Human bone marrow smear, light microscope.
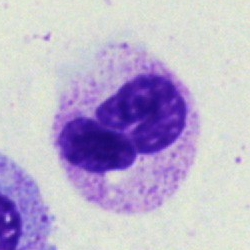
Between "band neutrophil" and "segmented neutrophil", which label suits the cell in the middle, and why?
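It is a segmented neutrophil, since its nucleus is made of two lobes, the larger one at the upper right.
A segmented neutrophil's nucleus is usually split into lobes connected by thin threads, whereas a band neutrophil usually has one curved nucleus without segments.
The cytoplasm is abundant and pale pink, with fine pink-purple granules scattered throughout.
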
